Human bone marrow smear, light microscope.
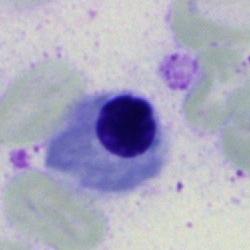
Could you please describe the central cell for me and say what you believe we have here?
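Nucleus off-centre, toward upper right. Chromatin very dark, densely condensed. Cytoplasm abundant, covering more area than the nucleus; greyish blue. Erythroblast.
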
